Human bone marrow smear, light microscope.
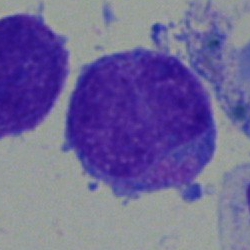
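Blast, the cell in the middle of a stained human bone marrow smear. Its chromatin is dark purple and finely stippled, with small paler spots. Cytoplasm is confined to a thin crescent along the lower right side of the cell, and this crescent holds pinkish-red granules. Small bluish blebs stick out from the lower border of the cell.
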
